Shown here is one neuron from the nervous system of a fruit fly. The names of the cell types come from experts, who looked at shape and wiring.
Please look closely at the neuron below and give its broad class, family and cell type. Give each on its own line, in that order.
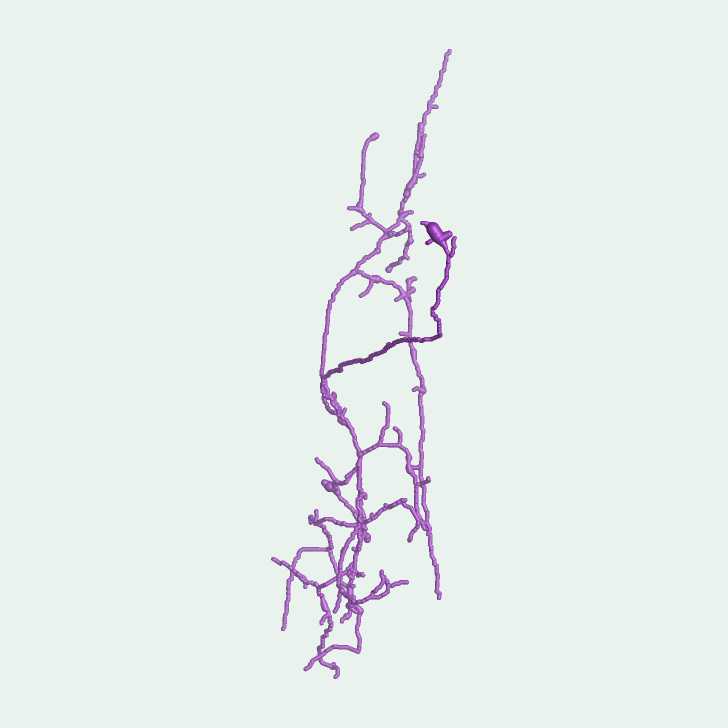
nerve-cord intrinsic neuron
hemilineage 16B
IN16B071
